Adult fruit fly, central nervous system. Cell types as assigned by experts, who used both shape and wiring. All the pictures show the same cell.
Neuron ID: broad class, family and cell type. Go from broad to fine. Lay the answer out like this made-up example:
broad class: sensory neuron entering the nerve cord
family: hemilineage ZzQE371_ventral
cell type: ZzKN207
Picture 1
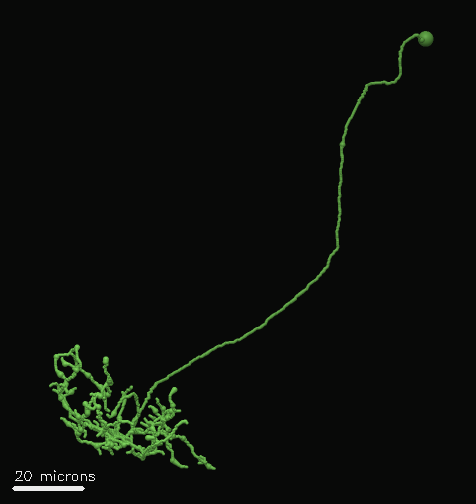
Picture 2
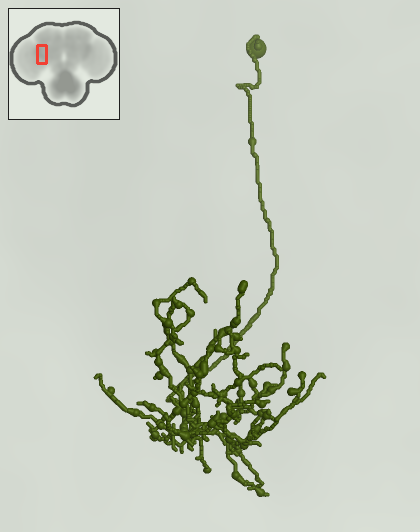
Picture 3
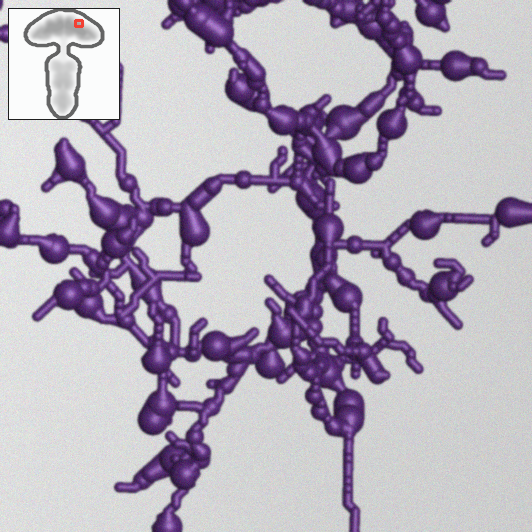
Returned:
broad class: central-brain intrinsic neuron
family: hemilineage VLPp1
cell type: AVLP548_g2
